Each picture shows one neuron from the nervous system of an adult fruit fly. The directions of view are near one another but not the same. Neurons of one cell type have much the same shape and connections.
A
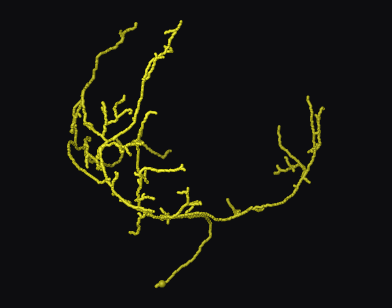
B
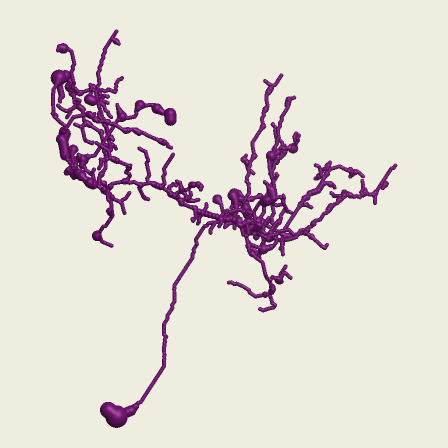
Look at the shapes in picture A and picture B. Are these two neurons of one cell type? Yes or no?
no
